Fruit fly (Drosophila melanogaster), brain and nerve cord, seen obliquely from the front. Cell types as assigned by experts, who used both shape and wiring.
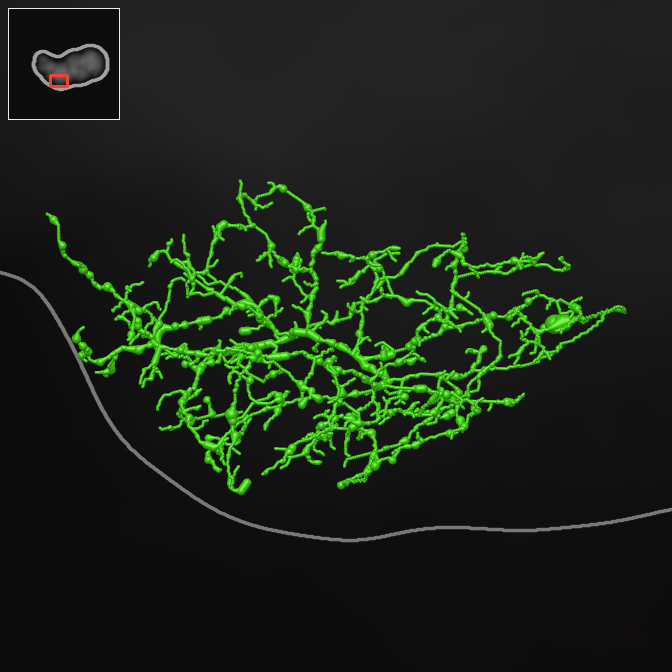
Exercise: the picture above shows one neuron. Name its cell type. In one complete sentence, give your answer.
This neuron is a cell of type IN13B026.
